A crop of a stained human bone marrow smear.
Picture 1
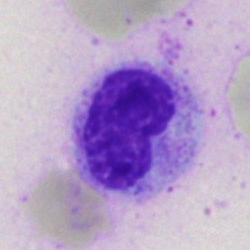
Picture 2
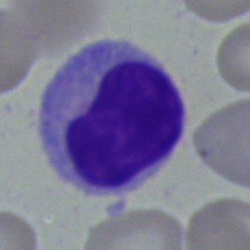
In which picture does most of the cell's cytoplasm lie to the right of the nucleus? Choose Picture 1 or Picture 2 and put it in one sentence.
The cell shown in picture 1 carries its nucleus toward the left.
